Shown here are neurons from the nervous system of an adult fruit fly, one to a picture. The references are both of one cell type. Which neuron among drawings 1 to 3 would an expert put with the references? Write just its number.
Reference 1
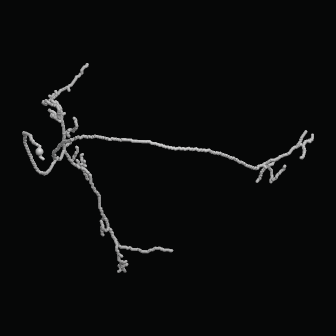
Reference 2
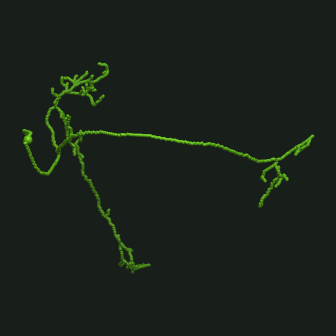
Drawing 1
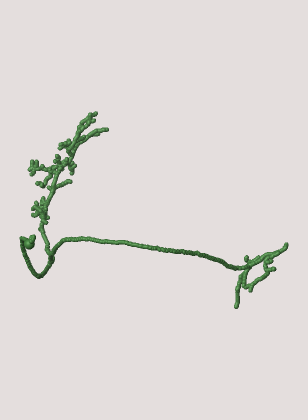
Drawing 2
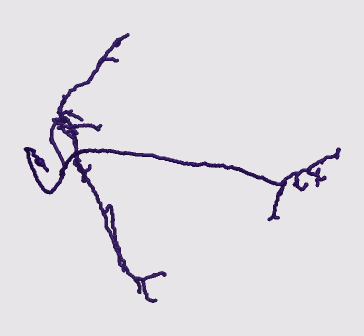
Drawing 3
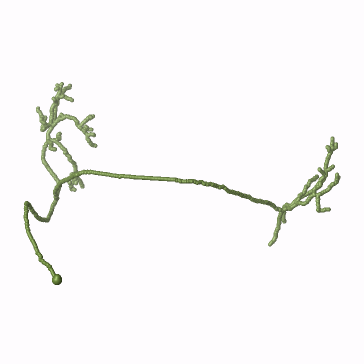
2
